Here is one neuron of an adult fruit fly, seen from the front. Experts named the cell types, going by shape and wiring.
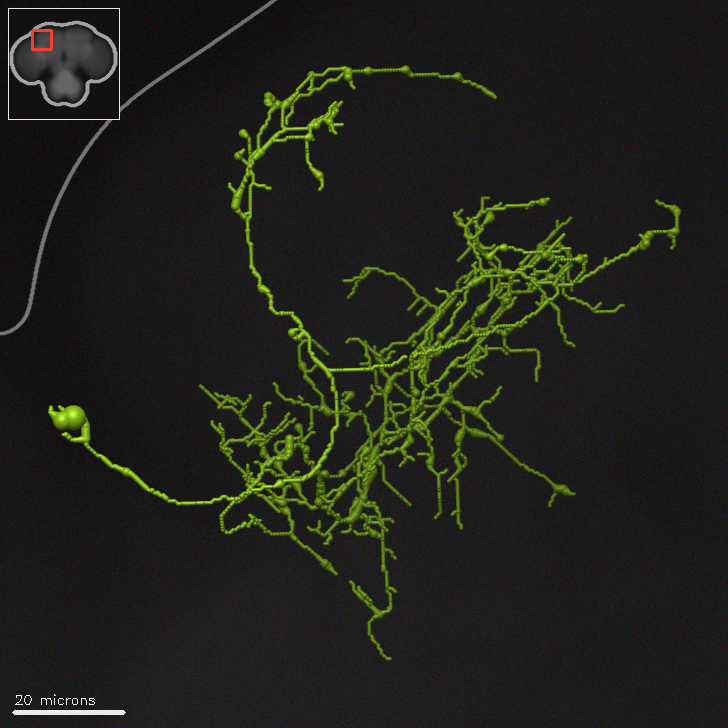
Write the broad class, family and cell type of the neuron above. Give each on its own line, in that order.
central-brain intrinsic neuron
hemilineage SLPav1_medial
LHAV3e2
